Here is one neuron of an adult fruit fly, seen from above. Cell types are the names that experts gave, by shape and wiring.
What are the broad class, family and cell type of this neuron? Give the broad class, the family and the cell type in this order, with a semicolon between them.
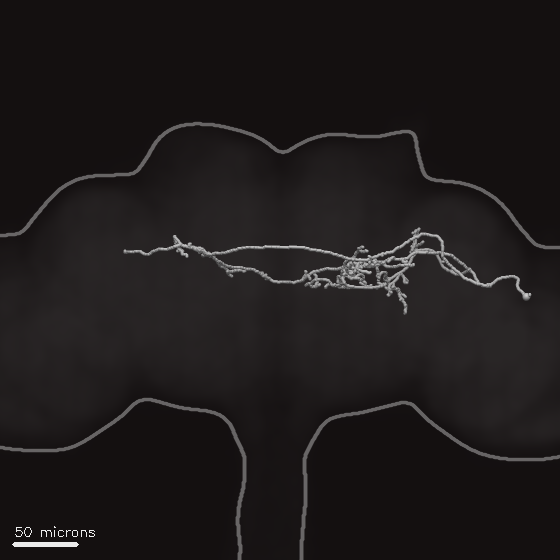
central-brain intrinsic neuron; hemilineage LHl1; ICL008m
